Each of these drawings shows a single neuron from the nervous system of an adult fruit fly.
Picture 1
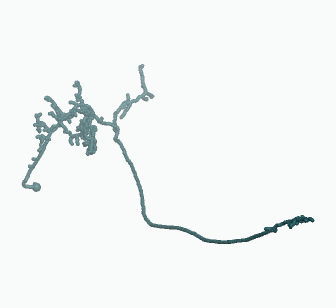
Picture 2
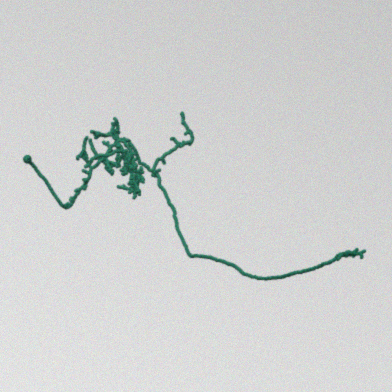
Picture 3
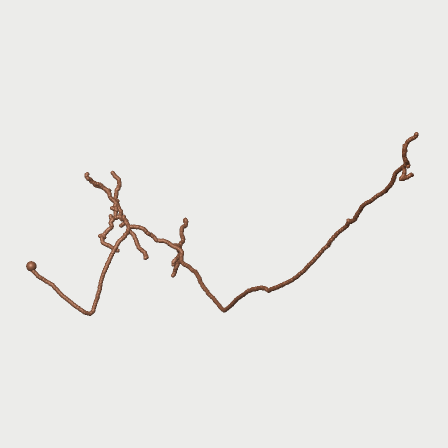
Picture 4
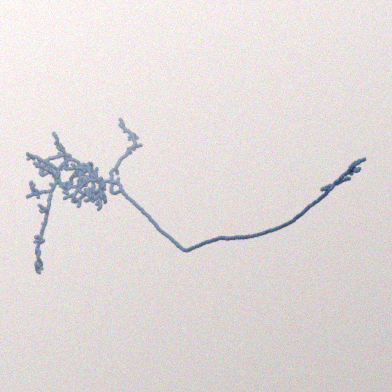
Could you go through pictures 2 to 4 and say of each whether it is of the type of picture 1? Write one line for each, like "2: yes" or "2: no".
2: yes
3: no
4: yes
